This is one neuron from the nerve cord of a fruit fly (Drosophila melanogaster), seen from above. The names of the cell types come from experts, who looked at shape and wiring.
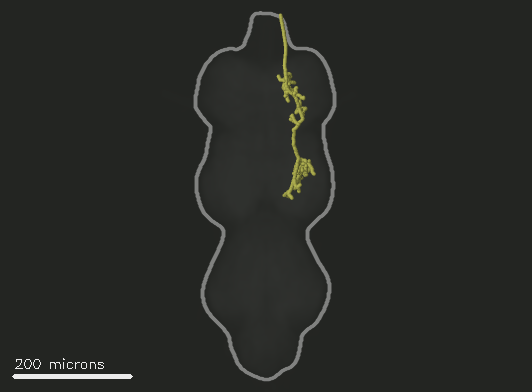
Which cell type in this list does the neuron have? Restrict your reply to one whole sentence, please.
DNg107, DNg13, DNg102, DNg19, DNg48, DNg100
As a matter of cell type, the neuron is DNg19.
